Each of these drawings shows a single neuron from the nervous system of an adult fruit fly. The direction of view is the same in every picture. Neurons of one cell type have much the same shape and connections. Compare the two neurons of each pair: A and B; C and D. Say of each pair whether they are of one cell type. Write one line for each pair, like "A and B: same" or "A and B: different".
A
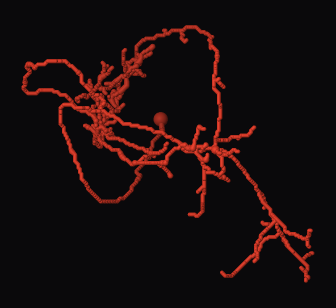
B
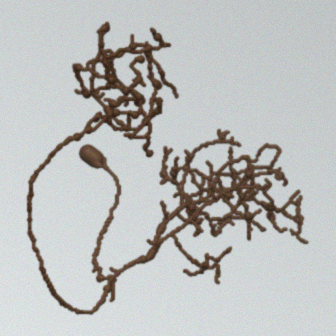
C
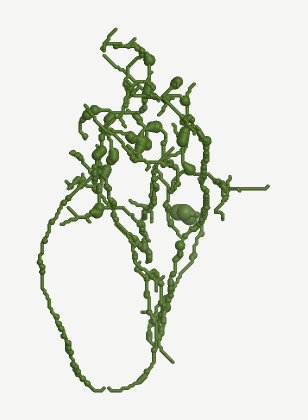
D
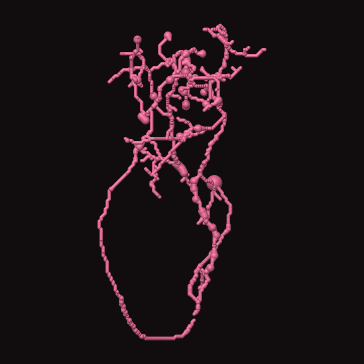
A and B: different
C and D: same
